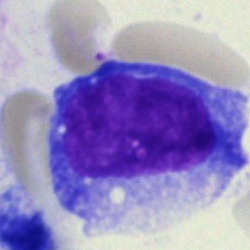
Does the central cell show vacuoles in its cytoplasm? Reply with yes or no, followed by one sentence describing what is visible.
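Yes. A small round clear vacuole lies in the cytoplasm below the nucleus.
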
